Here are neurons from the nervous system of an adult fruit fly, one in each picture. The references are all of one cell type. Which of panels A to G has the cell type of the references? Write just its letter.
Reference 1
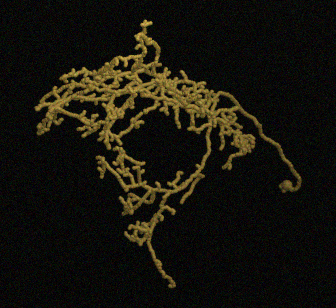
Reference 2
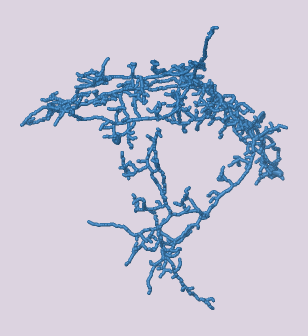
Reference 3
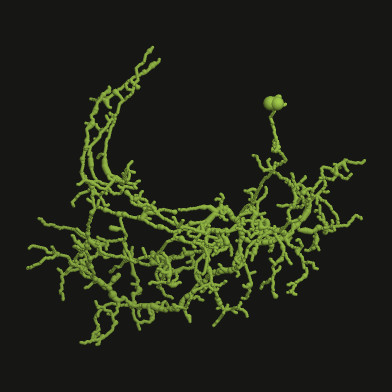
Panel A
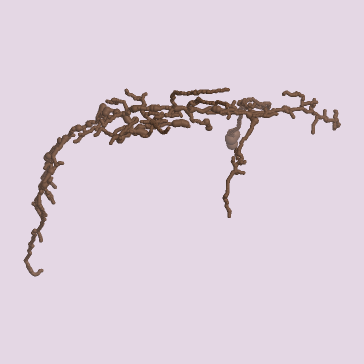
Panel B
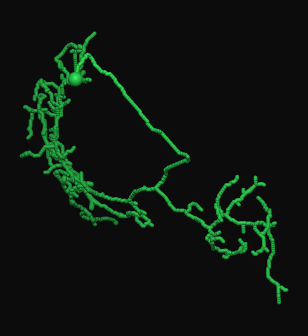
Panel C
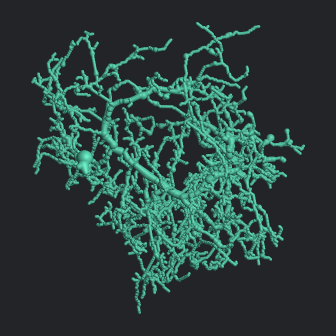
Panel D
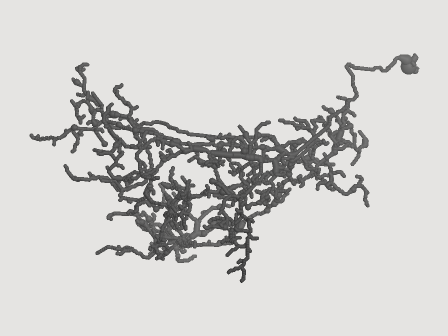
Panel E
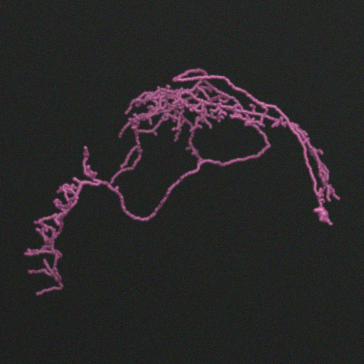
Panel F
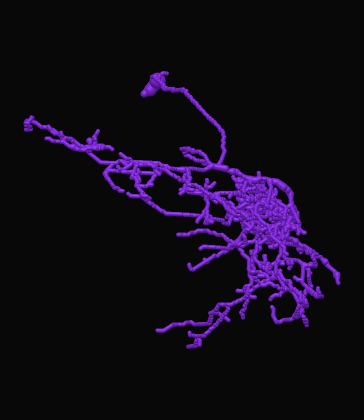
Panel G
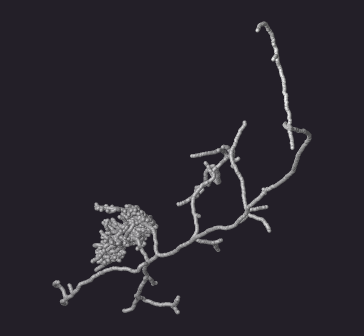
D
